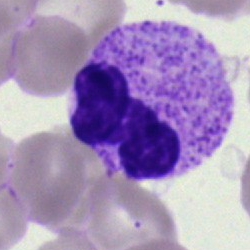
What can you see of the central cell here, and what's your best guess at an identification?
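Outline round and smooth. The nucleus sits toward the lower left, leaving most of the cytoplasm to the upper right, and no nucleoli are visible within it. Numerous purple granules are scattered throughout the cytoplasm. The cell is a segmented neutrophil.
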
